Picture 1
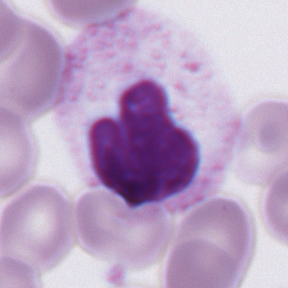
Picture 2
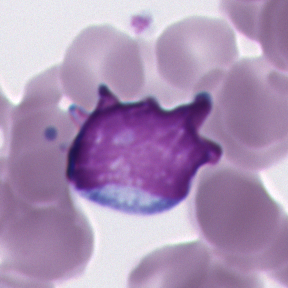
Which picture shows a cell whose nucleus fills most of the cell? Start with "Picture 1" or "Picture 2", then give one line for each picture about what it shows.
Picture 2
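What picture 1 shows: The cytoplasm is abundant and pale.
What picture 2 shows: The nucleus fills most of the cell and reaches its upper and side edges.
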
